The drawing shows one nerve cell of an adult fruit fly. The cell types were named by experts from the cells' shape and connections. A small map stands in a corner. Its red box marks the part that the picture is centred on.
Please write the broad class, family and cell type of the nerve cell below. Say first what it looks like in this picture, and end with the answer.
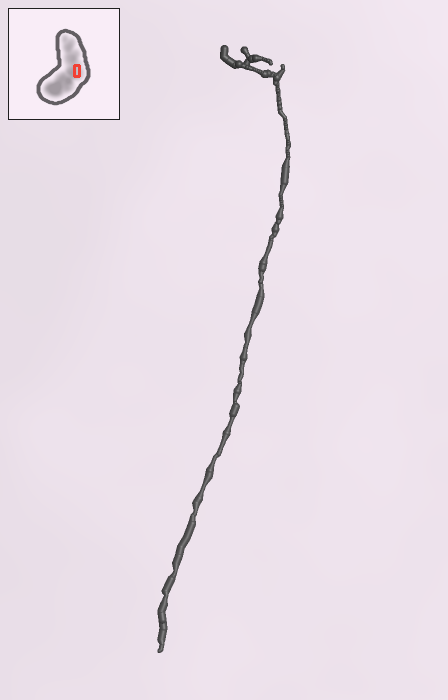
The drawing shows no cell body. It has a dozen or fewer branch ends. It is an optic-lobe intrinsic neuron. Its family is L. It is of cell type L3.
